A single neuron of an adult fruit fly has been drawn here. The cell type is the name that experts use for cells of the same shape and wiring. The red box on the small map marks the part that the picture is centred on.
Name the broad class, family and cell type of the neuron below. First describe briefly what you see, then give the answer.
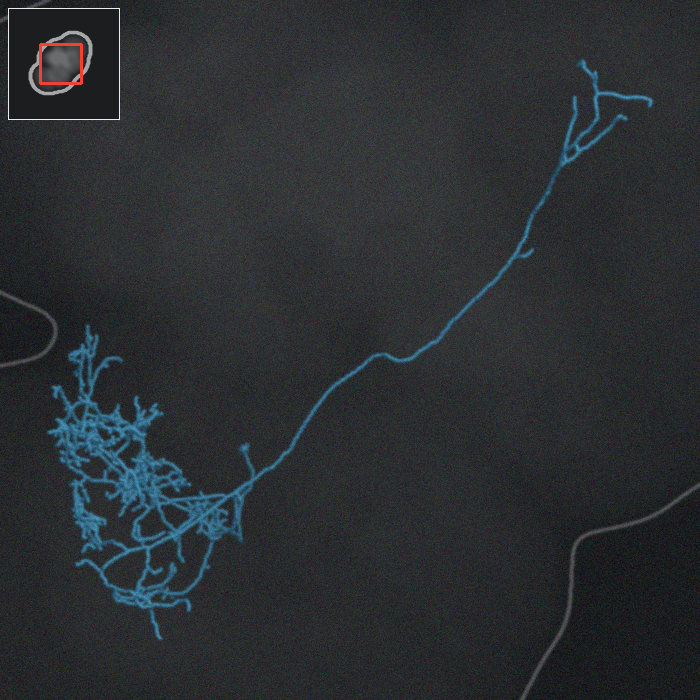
Dozens of branch ends can be seen. As drawn here it is about as wide as it is tall. It is a central-brain intrinsic neuron. The family is hemilineage VLPl&p2_posterior. Its cell type is AVLP511.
